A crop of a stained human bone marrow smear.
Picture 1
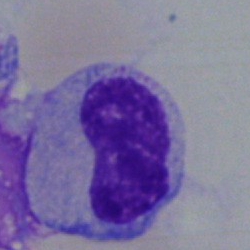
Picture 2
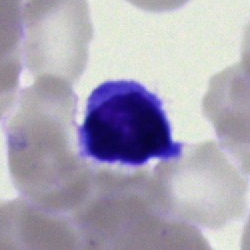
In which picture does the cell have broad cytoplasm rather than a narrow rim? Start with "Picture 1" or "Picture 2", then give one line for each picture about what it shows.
Picture 1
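In picture 1: The cytoplasm is abundant and pale grey-blue.
In picture 2: The nucleus fills almost the whole cell.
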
